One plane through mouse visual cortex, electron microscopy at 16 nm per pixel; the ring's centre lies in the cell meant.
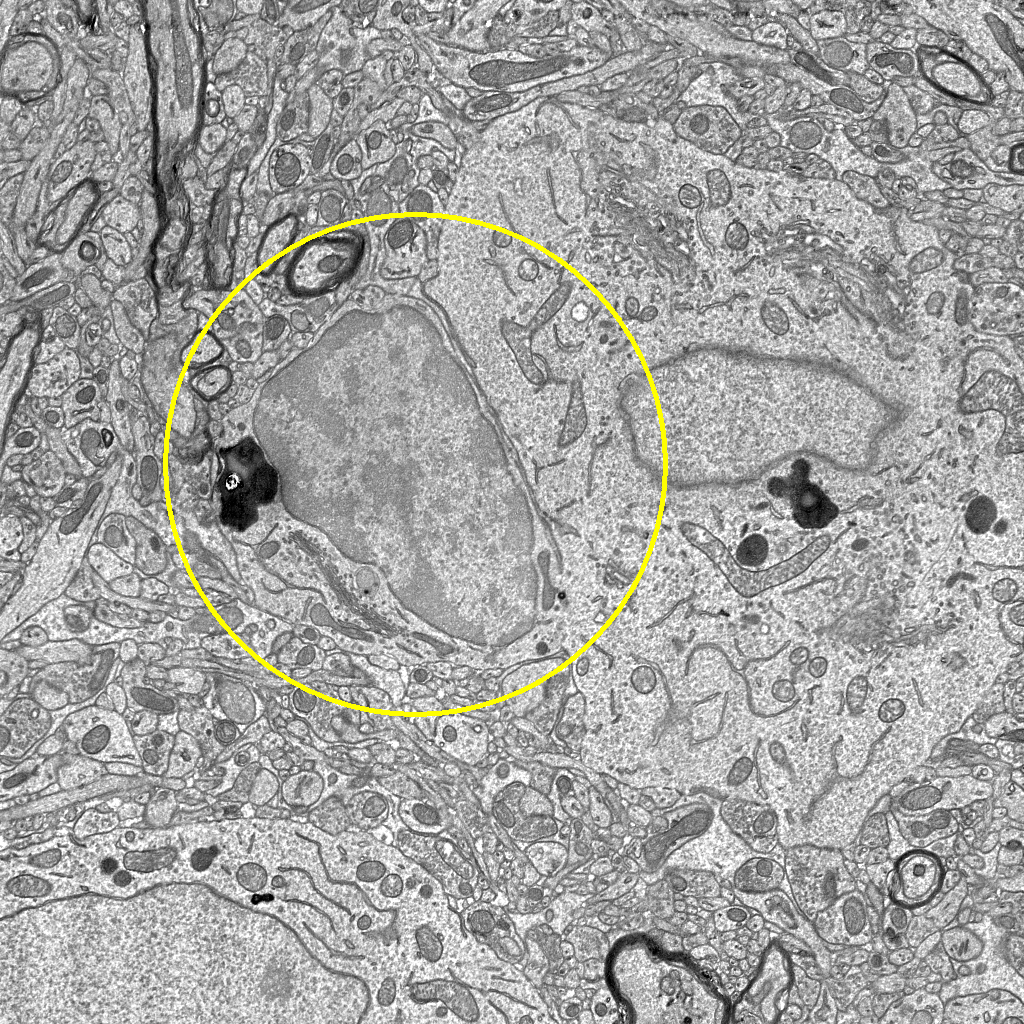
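Microglial cell at the ring's centre. Notice that its nucleus is an elongated oval, the long axis running from upper left to lower right. The nuclear envelope is smooth, with no deep folds. Look for the mottled darker chromatin patches scattered through the paler nucleus, and for the dark, lobulated dense body lying against its left end.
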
